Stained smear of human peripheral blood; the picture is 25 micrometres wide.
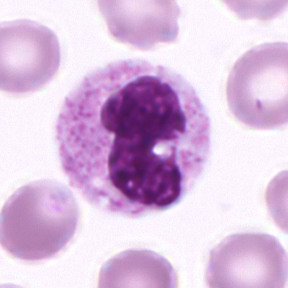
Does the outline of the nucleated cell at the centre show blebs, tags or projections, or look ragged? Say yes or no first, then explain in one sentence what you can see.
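No. The cell outline is round and smooth, with no surface projections.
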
